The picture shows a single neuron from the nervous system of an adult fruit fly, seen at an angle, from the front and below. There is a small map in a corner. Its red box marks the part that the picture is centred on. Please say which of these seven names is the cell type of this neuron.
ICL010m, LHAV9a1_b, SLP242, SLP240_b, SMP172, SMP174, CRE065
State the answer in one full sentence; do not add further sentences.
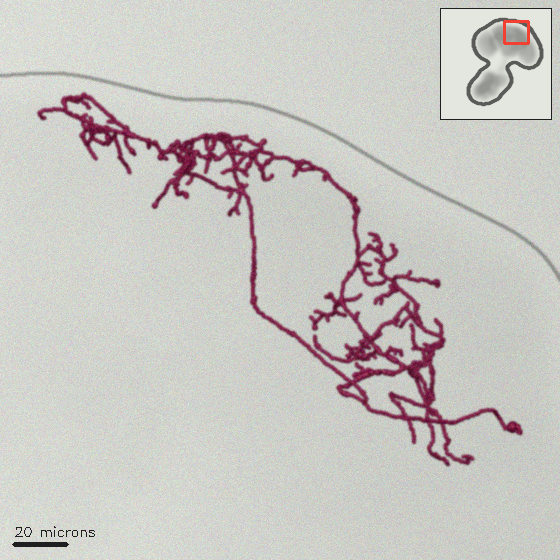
As for cell type, this neuron is SMP172.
